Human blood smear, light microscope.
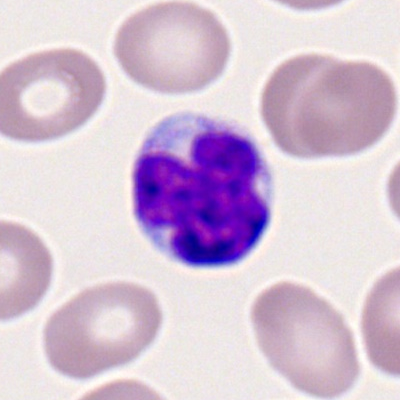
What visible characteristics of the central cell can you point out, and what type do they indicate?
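The nucleus occupies most of the cell and has an irregular, notched outline. Its chromatin is dark purple and coarsely clumped, and no nucleoli can be seen. No distinct granules are visible in the cytoplasm. Cell type: lymphocyte.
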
